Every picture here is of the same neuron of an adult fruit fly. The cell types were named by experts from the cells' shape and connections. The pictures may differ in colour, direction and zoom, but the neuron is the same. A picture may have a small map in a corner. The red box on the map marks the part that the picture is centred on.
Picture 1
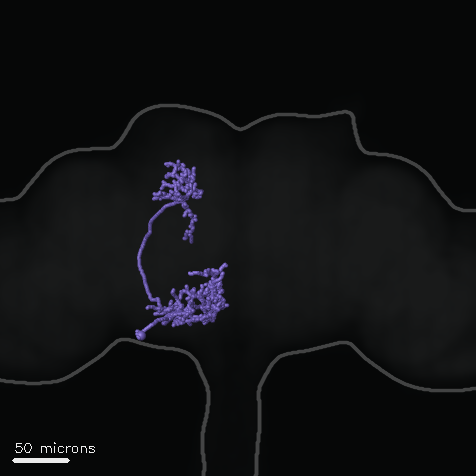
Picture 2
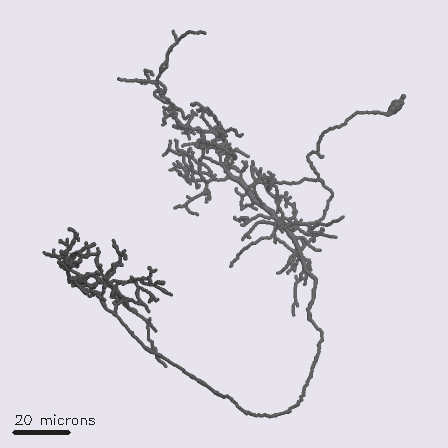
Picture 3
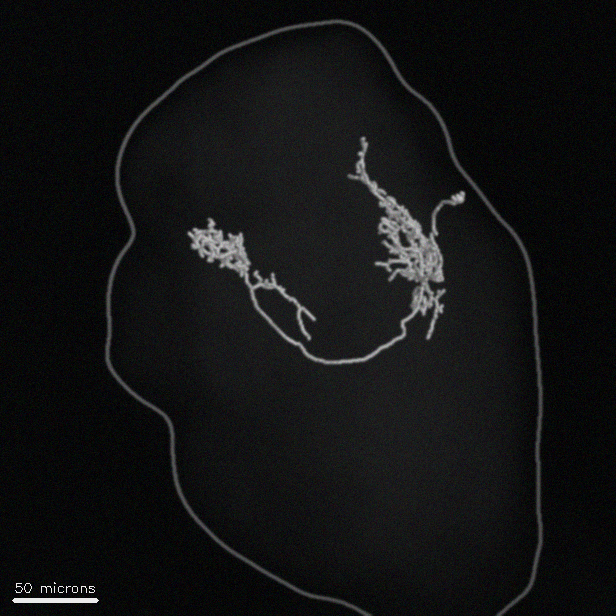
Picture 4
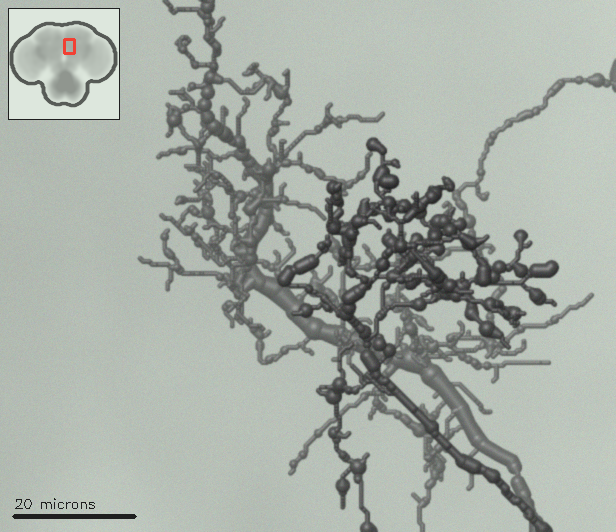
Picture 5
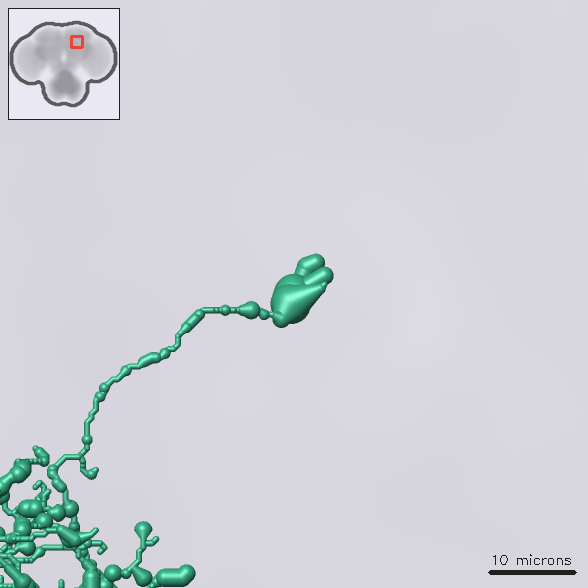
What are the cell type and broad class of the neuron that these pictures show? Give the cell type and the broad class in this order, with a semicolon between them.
LAL146; central-brain intrinsic neuron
